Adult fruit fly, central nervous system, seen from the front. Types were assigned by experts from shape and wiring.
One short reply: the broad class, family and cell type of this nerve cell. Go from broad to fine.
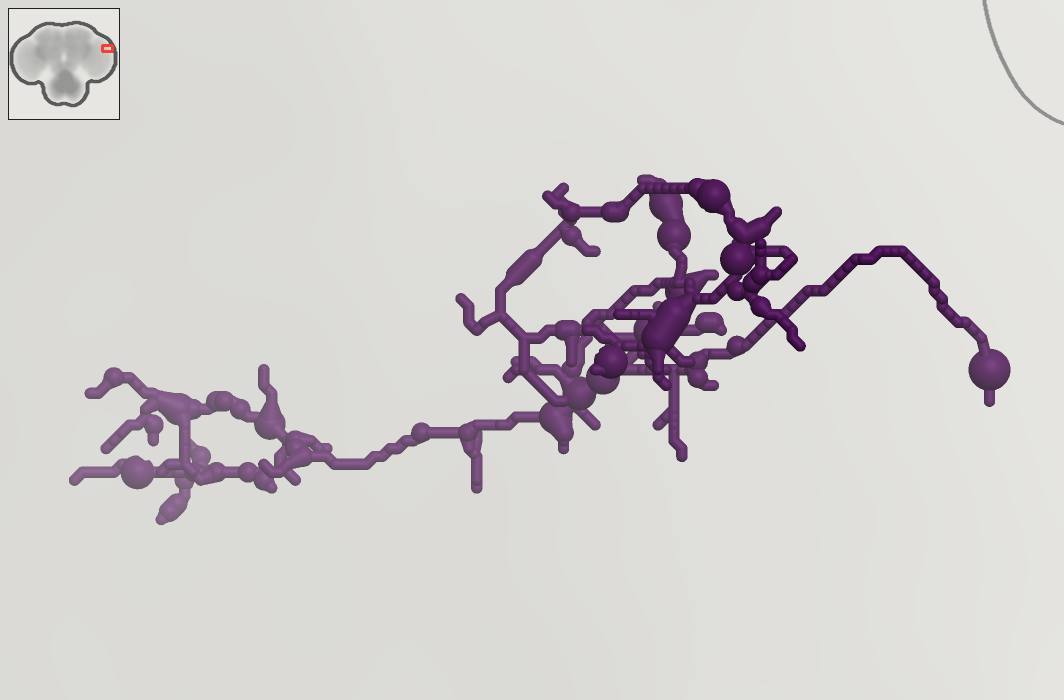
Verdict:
optic-lobe intrinsic neuron; Mi; Mi2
